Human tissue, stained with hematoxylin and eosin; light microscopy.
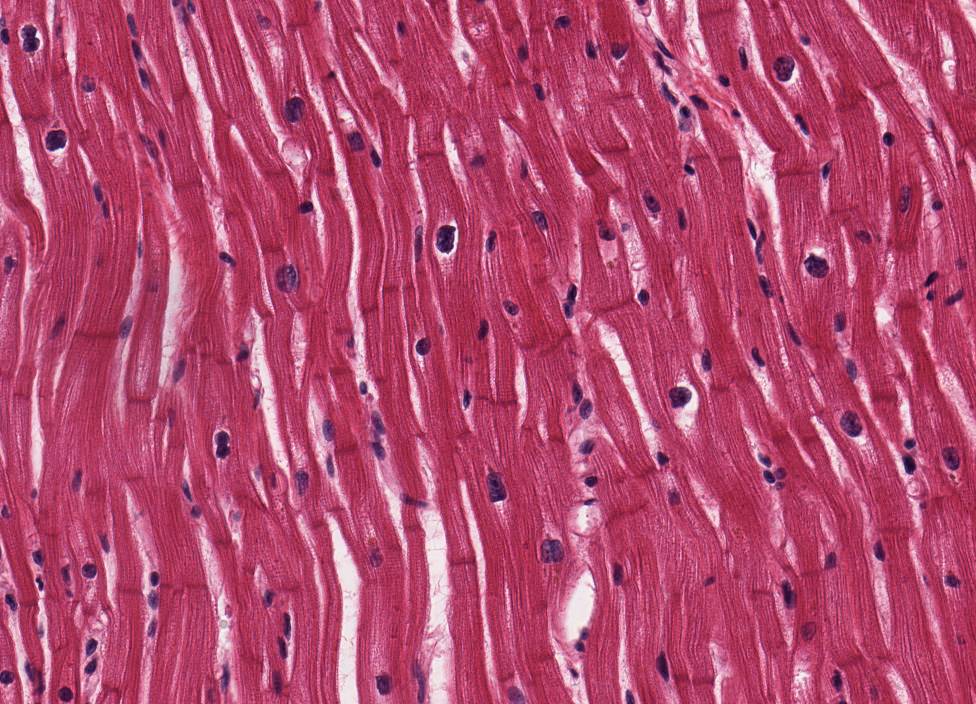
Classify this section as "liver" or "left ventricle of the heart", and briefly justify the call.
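Left ventricle of the heart, not liver.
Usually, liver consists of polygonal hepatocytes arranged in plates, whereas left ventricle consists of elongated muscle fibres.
Deciding point: the tissue here is made of muscle fibres, which branch and join neighbouring fibres. Also seen: oval muscle nuclei in the centre of the fibres, several ringed by a pale, clear zone of cytoplasm. Pink cytoplasm with fine lengthwise fibrillar streaks.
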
